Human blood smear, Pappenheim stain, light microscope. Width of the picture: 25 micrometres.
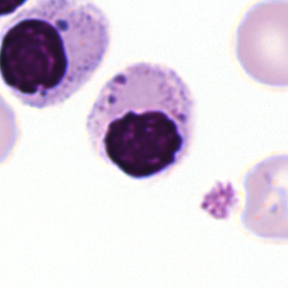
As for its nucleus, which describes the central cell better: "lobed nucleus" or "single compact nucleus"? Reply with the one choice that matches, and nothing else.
Single compact nucleus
